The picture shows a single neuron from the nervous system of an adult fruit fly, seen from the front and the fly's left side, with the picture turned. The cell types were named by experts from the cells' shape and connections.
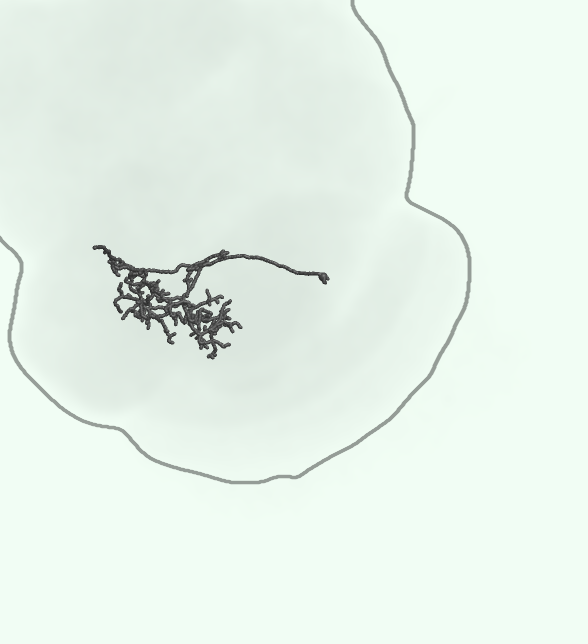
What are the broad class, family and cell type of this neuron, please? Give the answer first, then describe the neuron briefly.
It is a visual projection neuron. Its family is LoVP. The cell type is LoVP38. The cell body is in the middle of the picture. In this view it is wider than it is tall.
